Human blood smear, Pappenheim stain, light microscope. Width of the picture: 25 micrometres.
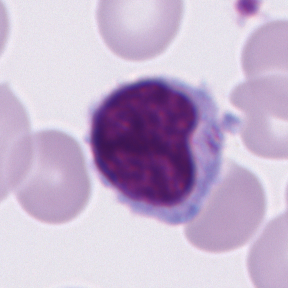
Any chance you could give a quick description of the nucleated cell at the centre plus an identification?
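At about 13 micrometres across, the cell holds a nucleus of about 10 micrometres that fills about 70% of its area. A shallow notch marks the right side of the nucleus. The chromatin is dark purple and coarsely clumped. The cytoplasm is pale blue. Fine, ragged projections line the cell's edge, and they are most marked on the right. This is a large granular lymphocyte.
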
